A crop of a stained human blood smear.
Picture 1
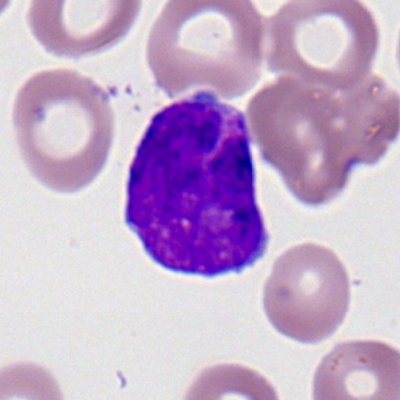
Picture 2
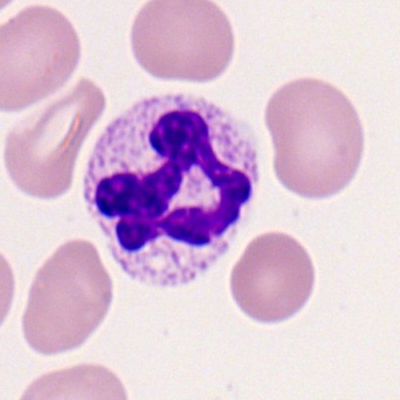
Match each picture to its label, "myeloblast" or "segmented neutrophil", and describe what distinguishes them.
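You've got a myeloblast in picture 1 and a segmented neutrophil in picture 2. In the myeloblast the nucleus takes up nearly the whole cell, leaving at most a very thin rim of cytoplasm, pale blue where a little of it shows at the top.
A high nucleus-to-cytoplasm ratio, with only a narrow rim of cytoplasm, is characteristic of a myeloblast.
The segmented neutrophil, on the other hand, has plenty of pale pinkish-lilac cytoplasm inside a round, smooth outline.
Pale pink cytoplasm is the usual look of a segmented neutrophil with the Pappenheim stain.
Its nuclear lobes loop around a pale central patch of cytoplasm, the chromatin is dense, dark purple and clumped, and no nucleoli are visible.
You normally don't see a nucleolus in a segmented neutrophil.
The myeloblast's nucleus shows only a small notch in its upper edge. As for granules, fine lilac ones are scattered all through the cytoplasm of the segmented neutrophil, while no distinct granules show in the myeloblast.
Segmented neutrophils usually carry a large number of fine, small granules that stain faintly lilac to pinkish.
There's also a red cell with an irregular, scalloped outline lying close against the myeloblast's upper right side.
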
